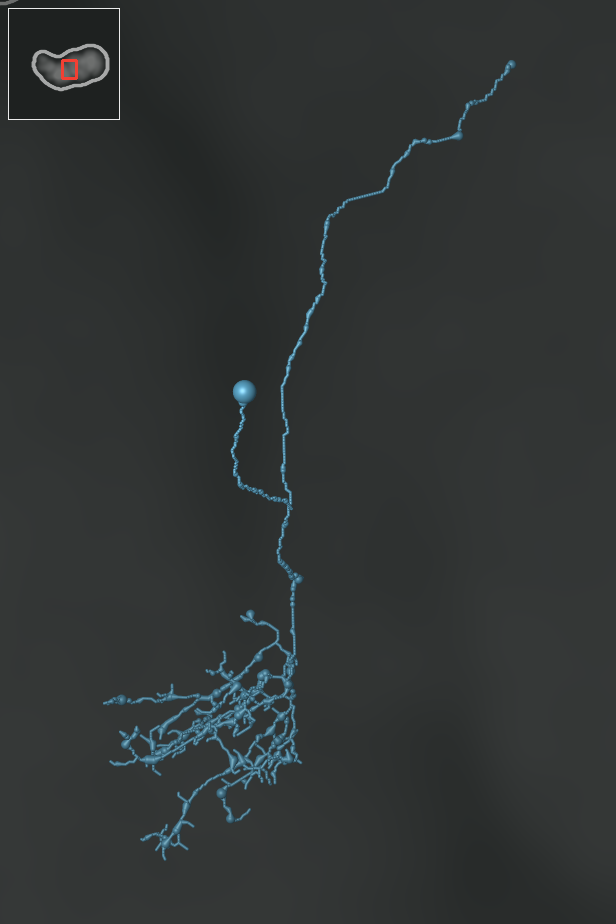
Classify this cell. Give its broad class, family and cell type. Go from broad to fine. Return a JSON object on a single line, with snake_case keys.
{"broad_class": "visual projection neuron", "family": "LC", "cell_type": "LC20a"}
